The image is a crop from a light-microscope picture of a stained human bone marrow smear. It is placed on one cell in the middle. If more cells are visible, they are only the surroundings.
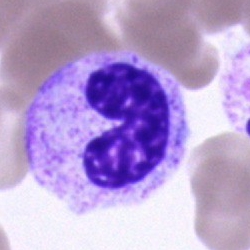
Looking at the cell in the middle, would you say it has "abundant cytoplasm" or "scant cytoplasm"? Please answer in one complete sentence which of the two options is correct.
The cytoplasm of this cell is abundant.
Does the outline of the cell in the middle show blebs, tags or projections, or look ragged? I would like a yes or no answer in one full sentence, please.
No, this cell's edge is smooth, without blebs, tags or ragged parts.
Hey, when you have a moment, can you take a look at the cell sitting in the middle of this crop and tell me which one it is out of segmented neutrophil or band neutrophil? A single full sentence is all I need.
Present in the middle of the crop is a band neutrophil.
